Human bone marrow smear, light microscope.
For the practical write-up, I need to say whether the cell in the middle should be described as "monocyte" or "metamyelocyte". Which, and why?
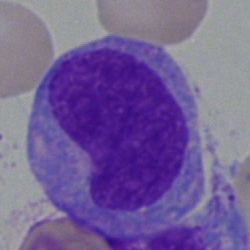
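It's a monocyte, I'd say, not a metamyelocyte. The chromatin decides it: finely stippled, fairly evenly spread, no coarse dark clumps.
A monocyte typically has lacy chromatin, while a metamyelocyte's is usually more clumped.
The kidney-shaped nucleus, indented on its left, fills most of the cell towards the upper right, and the cytoplasm looks paler within the indentation.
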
